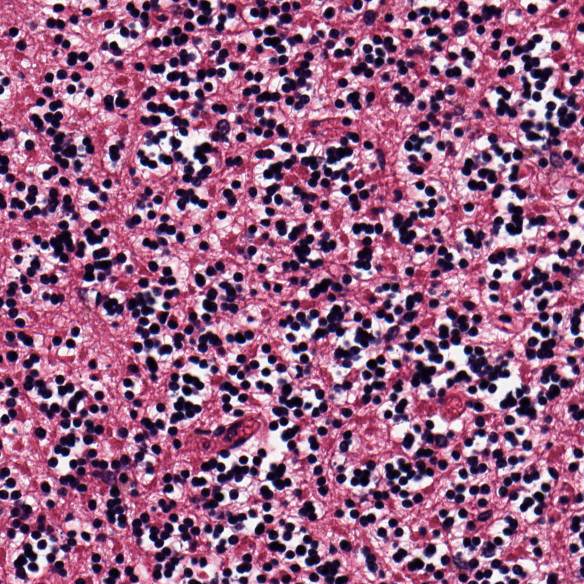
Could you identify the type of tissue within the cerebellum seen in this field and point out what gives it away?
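This is the granular layer. Its nuclei are small, round and darkly stained, with almost no cytoplasm visible around them.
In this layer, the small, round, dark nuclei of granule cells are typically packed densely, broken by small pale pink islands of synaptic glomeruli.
Pink, finely fibrillary material here forms an irregular network and small islands between the nuclear clusters.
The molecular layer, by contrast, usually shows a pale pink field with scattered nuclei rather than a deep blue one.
A small vessel with elongated nuclei in its wall crosses the lower left.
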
